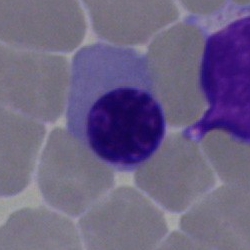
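Erythroblast, the central cell of a stained human bone marrow smear. The nucleus lies off-centre, toward the lower right; no nucleolus is visible. The cytoplasm is pale lavender-blue and without granules.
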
